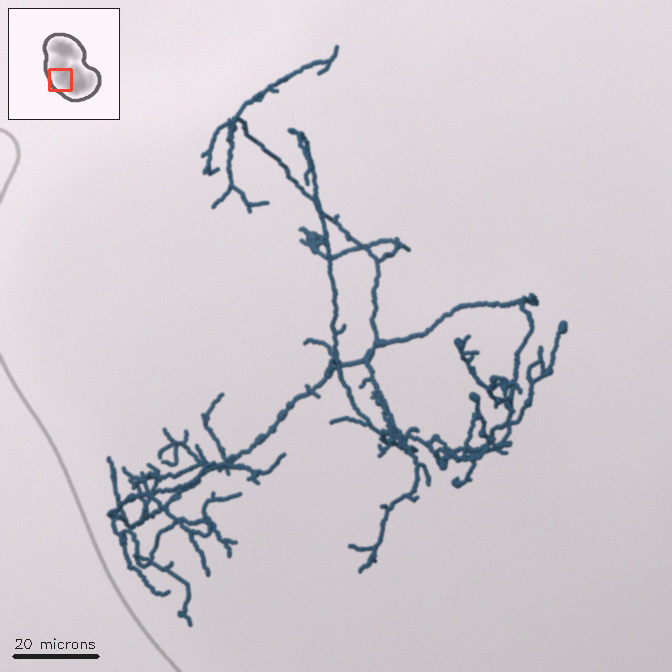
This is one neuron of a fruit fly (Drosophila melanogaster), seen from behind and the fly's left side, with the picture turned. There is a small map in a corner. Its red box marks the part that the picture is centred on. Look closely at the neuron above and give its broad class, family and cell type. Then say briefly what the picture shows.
Its broad class is central-brain intrinsic neuron. The family is hemilineage SLPa&l1_anterior. Its cell type is CL087. From top to bottom in the picture it spans about 140 microns. The picture shows dozens of branch ends.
